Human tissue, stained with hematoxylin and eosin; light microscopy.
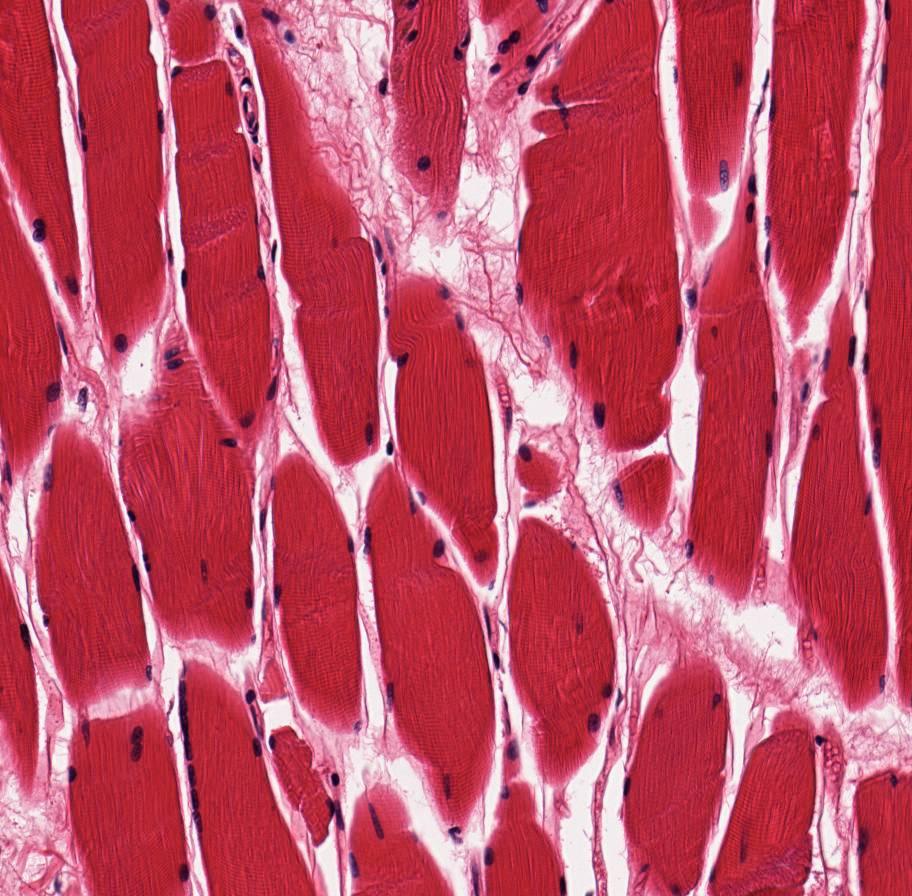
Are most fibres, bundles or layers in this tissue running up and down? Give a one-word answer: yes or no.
Yes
